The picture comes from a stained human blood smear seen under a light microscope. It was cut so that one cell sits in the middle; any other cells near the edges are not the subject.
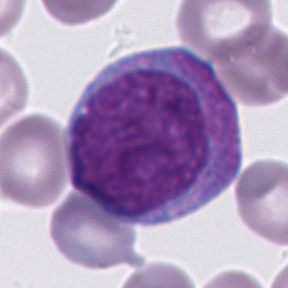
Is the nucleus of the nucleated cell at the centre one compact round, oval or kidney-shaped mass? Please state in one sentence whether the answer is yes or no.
Yes, the cell's nucleus is compact, undivided and round, oval or kidney-shaped.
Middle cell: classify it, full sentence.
The centrally located cell in the crop is a promyelocyte.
